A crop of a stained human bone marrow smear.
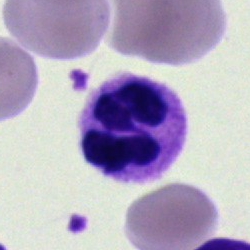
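Segmented neutrophil, central cell, stained human bone marrow smear. The nucleus shows no nucleoli. A moderate rim of pale pinkish-lilac cytoplasm surrounds it, containing fine, faint pinkish granules and no vacuoles.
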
